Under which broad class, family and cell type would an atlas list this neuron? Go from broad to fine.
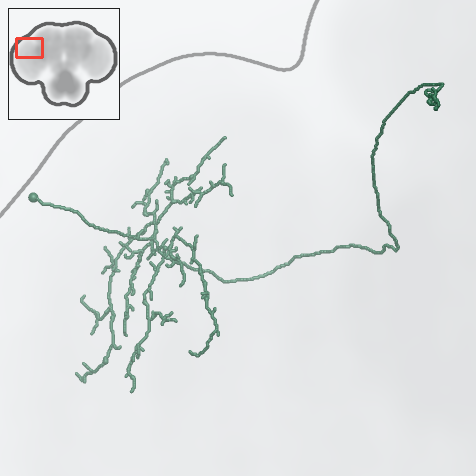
visual projection neuron; MeTu; MeTu3a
